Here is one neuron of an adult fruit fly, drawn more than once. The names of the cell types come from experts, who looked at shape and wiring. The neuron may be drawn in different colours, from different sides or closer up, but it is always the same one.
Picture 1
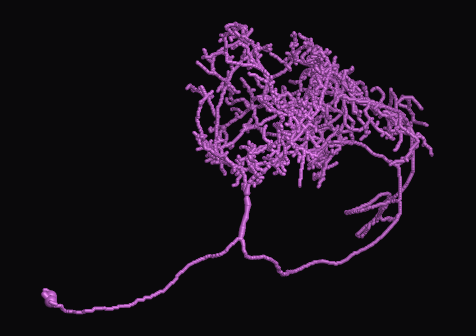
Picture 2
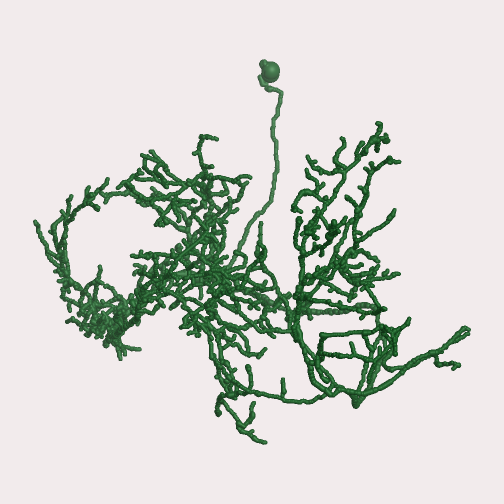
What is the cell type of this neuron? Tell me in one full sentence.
Typed by cell type, the neuron is SMP577.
